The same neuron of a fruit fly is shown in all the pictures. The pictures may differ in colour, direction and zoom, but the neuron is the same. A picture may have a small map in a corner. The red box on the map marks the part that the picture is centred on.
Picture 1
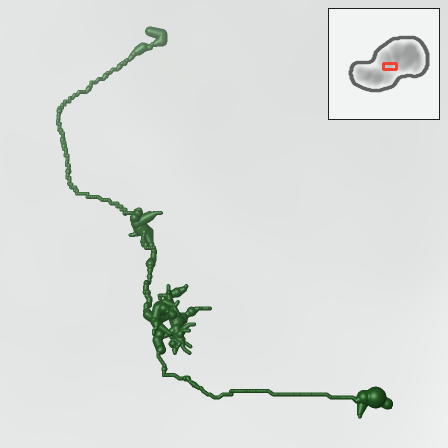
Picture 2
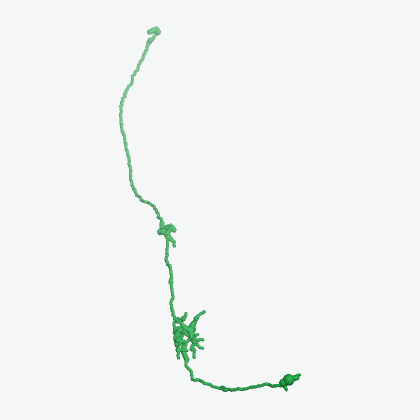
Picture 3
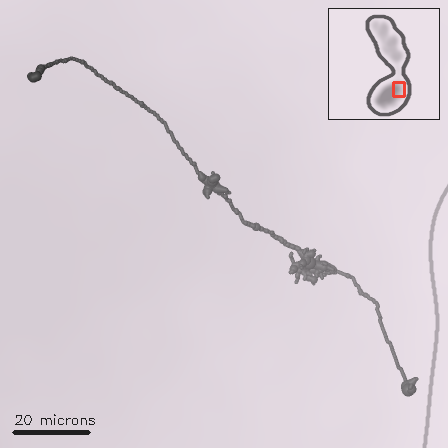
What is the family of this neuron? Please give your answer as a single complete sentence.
The neuron sits within family Tm.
